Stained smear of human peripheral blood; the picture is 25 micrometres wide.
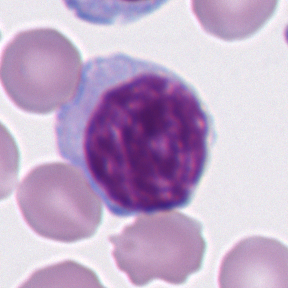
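Typical lymphocyte: a cell of about 15 by 13 micrometres in a peripheral blood smear. Its nucleus is round, with no indentation or lobes, measures about 11 micrometres across and fills about 70% of the cell's area. The nucleus sits off-centre toward the right, so the widest band of pale blue cytoplasm lies on its left side.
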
